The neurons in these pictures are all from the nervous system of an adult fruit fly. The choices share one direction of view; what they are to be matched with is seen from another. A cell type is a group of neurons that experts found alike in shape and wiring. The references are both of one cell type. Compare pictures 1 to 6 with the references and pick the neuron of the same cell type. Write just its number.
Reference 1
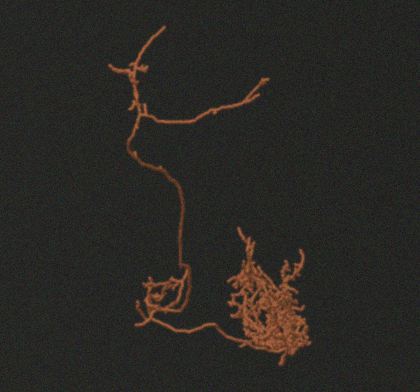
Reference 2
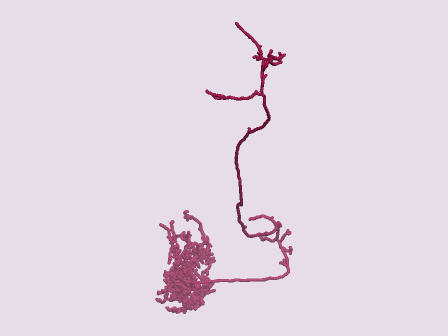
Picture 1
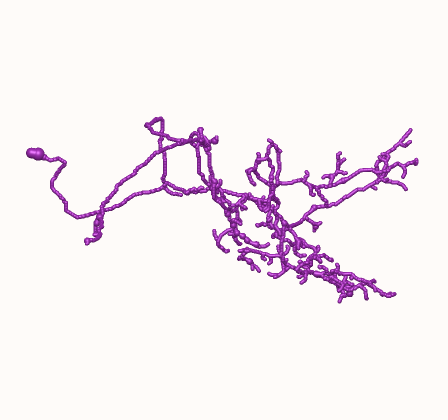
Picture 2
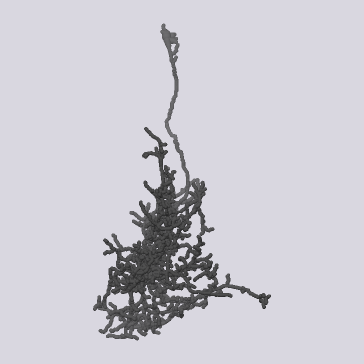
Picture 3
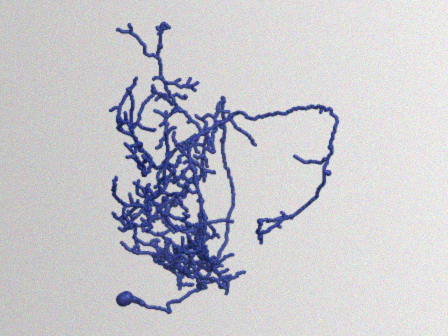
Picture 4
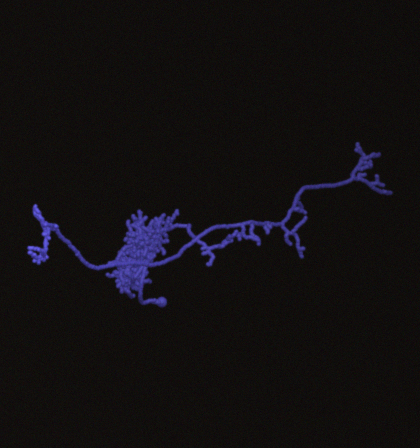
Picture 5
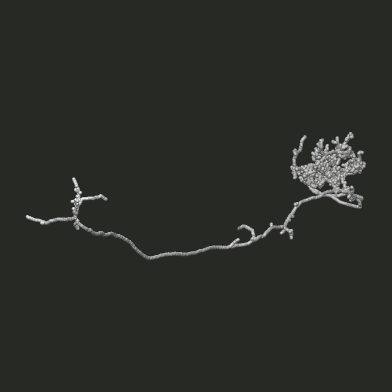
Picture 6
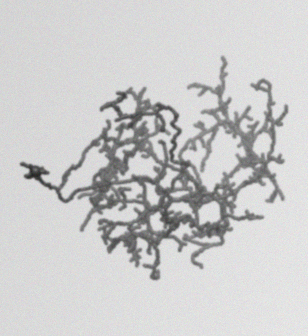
5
